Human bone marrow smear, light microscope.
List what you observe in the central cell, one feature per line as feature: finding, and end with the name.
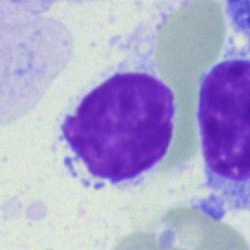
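Cytoplasm: scant, only a thin rim around the nucleus
Chromatin: dark purple and clumped, lighter patches between clumps
Nucleolus: none distinct in the nucleus
Lower-left edge: ragged, with small dark purple fragments
Name: lymphocyte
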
